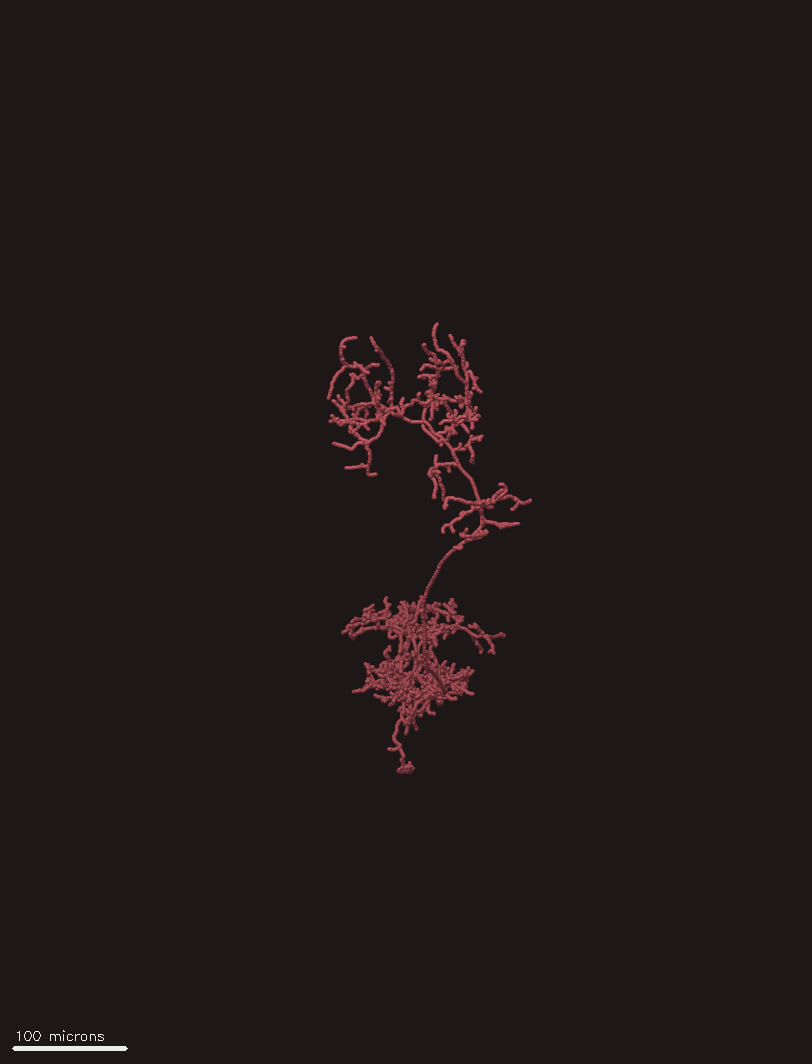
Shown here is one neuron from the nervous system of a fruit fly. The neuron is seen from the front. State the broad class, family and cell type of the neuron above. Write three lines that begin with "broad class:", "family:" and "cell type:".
broad class: ascending neuron
family: hemilineage 10B
cell type: AN10B005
